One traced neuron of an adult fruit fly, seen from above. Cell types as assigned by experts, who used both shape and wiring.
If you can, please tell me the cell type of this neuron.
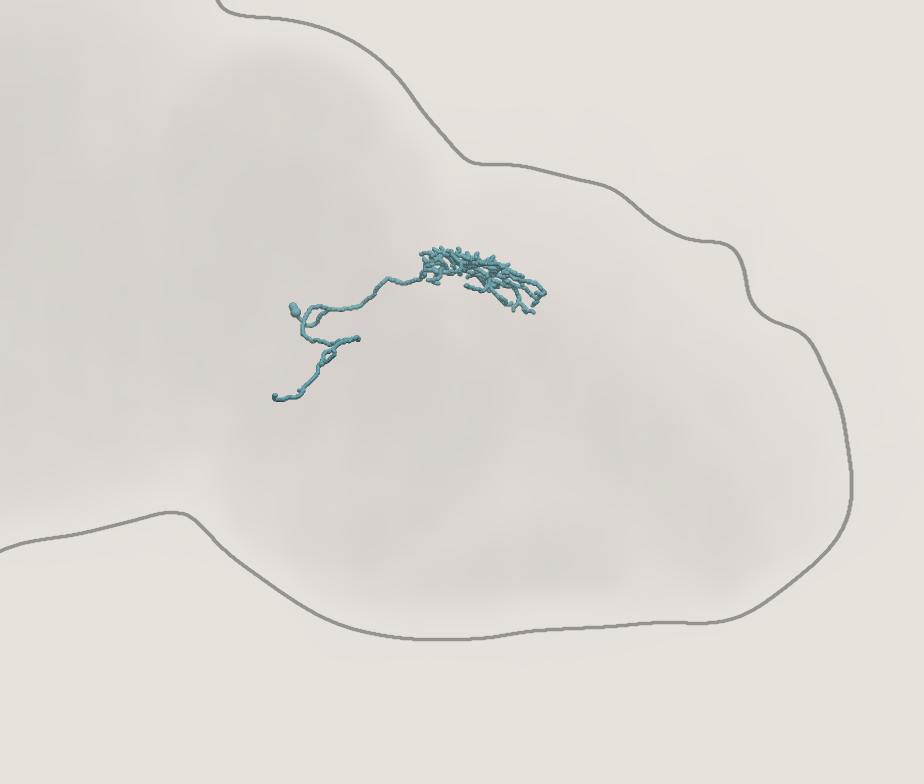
MeVP2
